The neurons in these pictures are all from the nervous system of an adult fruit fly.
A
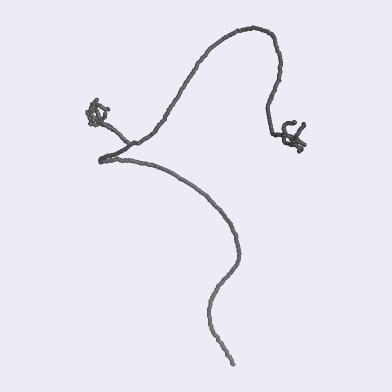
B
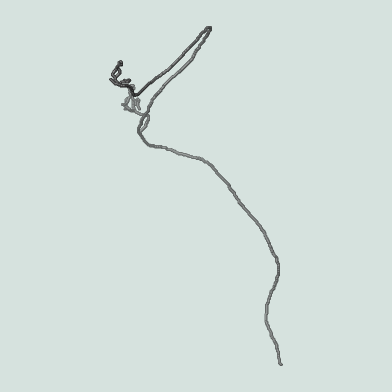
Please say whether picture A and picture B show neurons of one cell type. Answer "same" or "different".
same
